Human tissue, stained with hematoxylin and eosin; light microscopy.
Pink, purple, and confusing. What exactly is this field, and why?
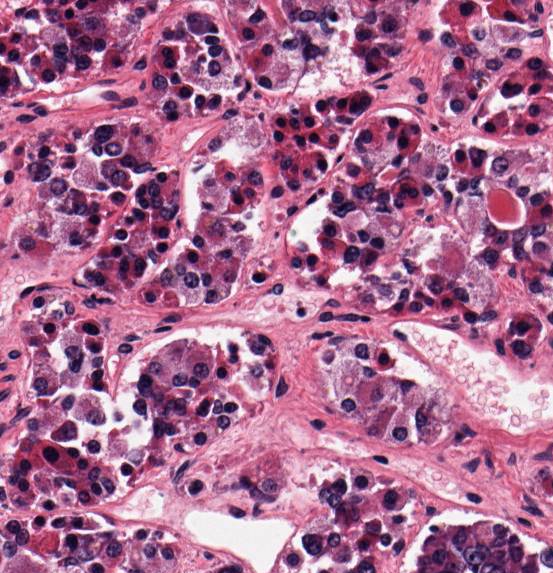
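It's pars distalis of the pituitary. What decides it is the mix in each rounded nest: some cells bright red, others pale grey-violet.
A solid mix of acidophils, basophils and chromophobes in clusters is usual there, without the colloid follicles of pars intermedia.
Thin pink septa with scattered spindle-shaped nuclei divide the nests, whose cells have round, dark, fairly uniform nuclei.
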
